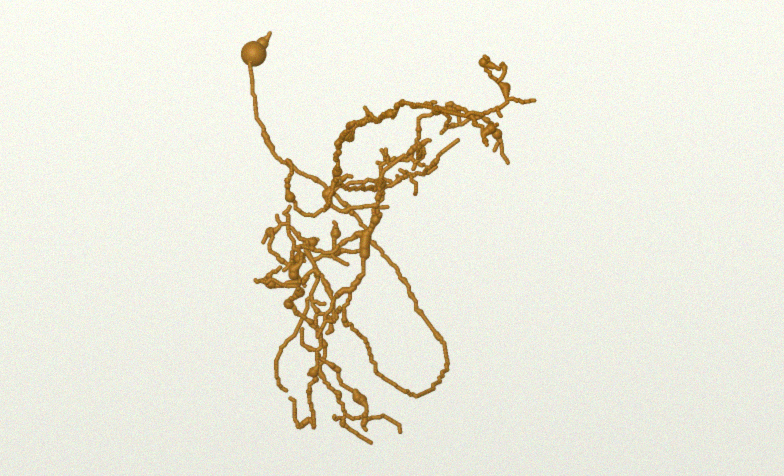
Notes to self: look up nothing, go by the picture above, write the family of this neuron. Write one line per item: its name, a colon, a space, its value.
family: hemilineage VPNp&v1_posterior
